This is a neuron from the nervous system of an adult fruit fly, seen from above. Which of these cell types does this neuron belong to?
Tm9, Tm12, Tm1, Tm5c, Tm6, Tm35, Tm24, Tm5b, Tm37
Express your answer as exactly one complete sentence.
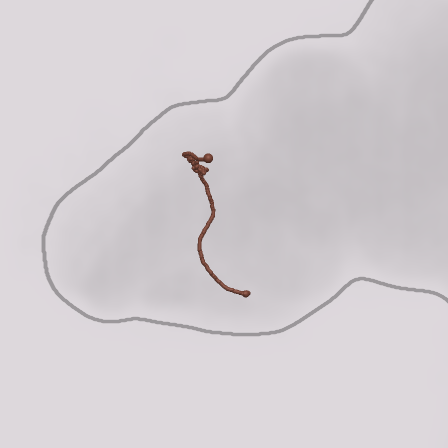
It is Tm9 that is the cell type of the neuron.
